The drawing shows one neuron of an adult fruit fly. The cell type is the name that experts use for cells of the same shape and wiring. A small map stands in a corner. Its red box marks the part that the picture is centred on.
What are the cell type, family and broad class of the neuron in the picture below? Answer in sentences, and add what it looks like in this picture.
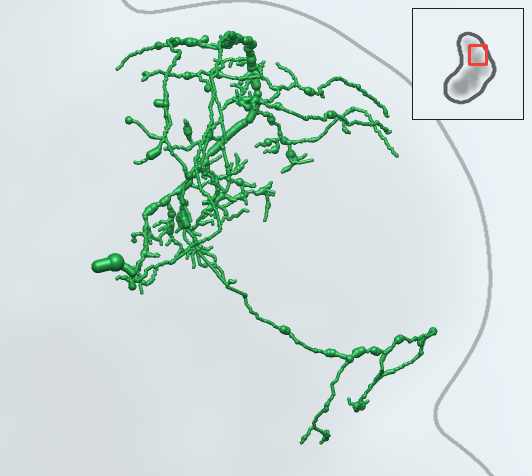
The cell type is IN17A079. Its family is hemilineage 17A. This is a nerve-cord intrinsic neuron. Its cell body lies on the left of the picture. Dozens of branch ends can be seen.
